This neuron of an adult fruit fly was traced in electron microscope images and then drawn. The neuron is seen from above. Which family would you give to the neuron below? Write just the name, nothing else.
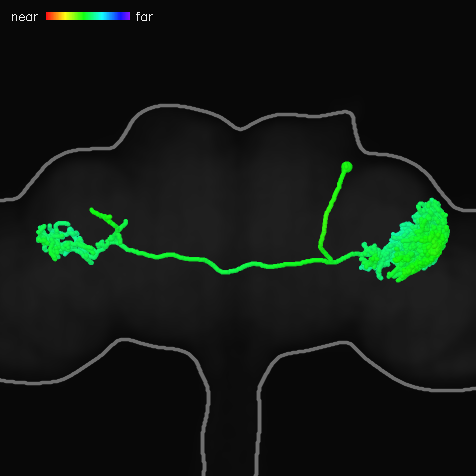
hemilineage VLPa2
